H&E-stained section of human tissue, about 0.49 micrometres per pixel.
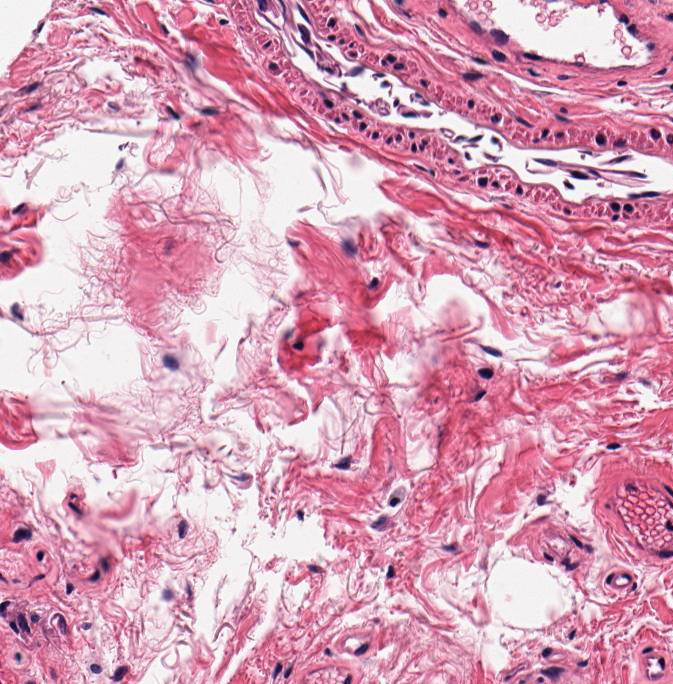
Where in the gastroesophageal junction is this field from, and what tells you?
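I'd call this loose connective tissue. Wavy pink collagen bundles are separated by clear spaces across most of the field, and small round vessels with a ring of nuclei in their walls lie near the lower right.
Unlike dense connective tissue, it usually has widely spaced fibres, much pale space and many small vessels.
Stromal nuclei are sparse, small and spindle-shaped, each on its own. Up at the upper left, fine wispy pale pink fibres tangle into a mesh.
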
